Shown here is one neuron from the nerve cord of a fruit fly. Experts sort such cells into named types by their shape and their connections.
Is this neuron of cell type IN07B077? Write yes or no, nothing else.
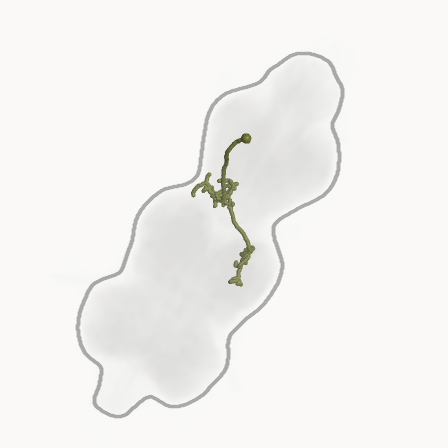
no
